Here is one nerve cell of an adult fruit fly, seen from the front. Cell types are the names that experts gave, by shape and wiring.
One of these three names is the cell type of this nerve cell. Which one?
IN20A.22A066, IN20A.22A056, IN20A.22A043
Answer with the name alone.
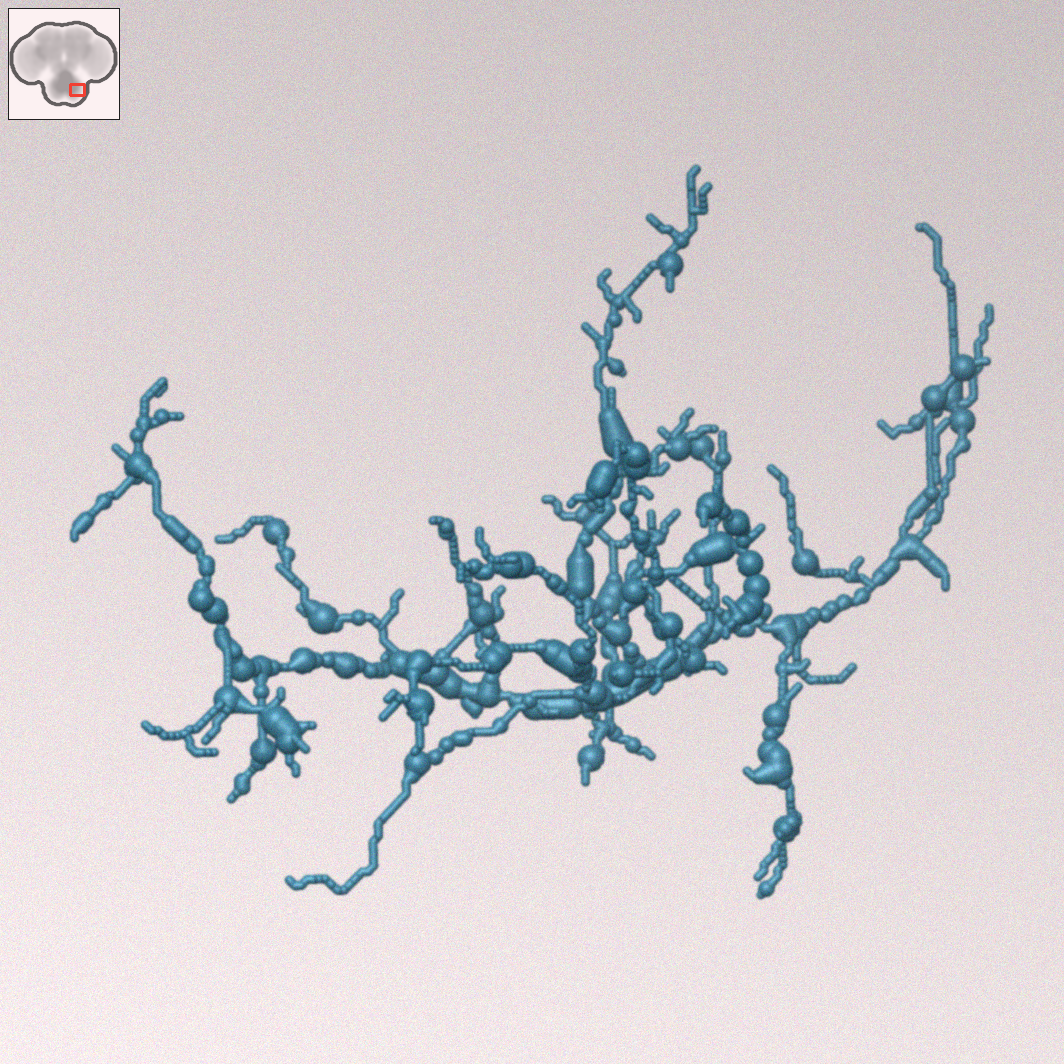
IN20A.22A056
